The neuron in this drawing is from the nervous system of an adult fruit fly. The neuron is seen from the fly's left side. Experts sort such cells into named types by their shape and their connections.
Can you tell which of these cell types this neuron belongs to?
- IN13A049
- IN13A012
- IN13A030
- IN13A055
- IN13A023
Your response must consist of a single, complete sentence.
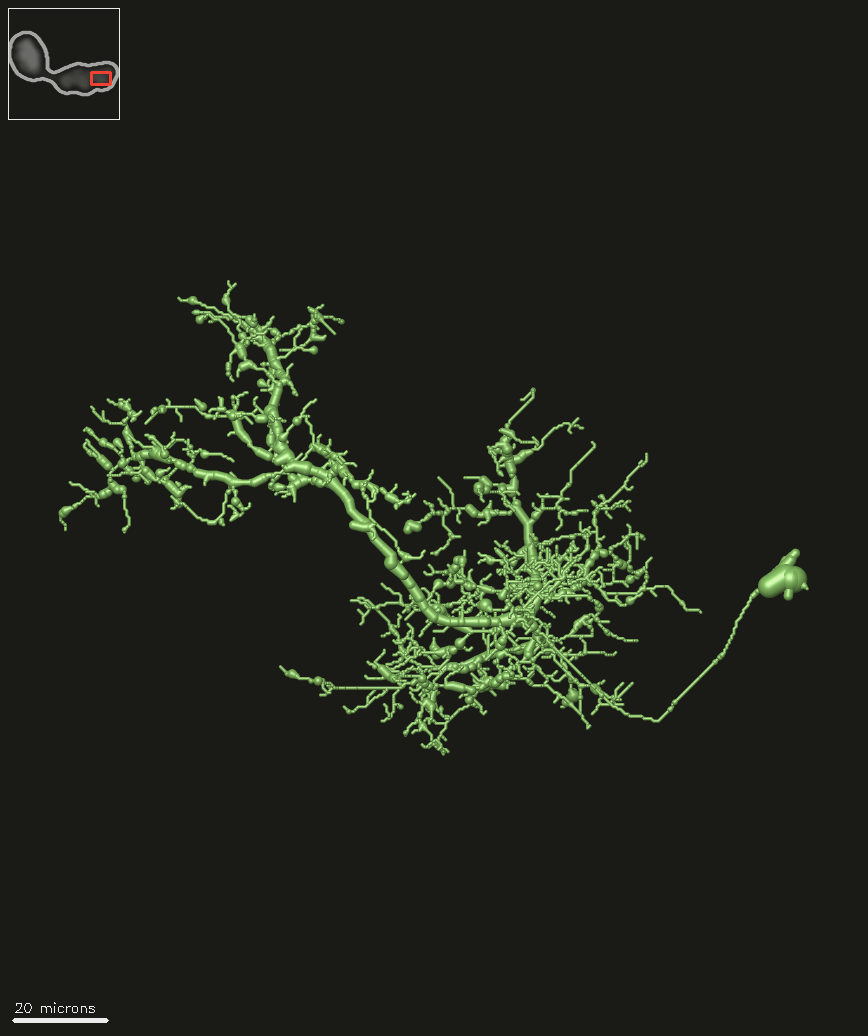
This neuron is included in the cell type IN13A012.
